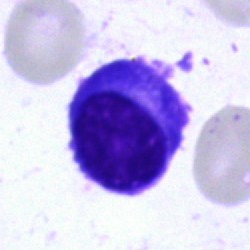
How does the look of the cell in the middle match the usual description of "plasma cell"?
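Taking the cell point by point, its outline is first of all roughly round. Next, the cytoplasm forms a crescent along the upper and right side of the nucleus.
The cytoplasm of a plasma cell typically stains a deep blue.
Here the cytoplasm is stained a deep blue, so this point fits a plasma cell. Finally, the upper right edge of the cell is ragged, with small irregular blebs.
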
